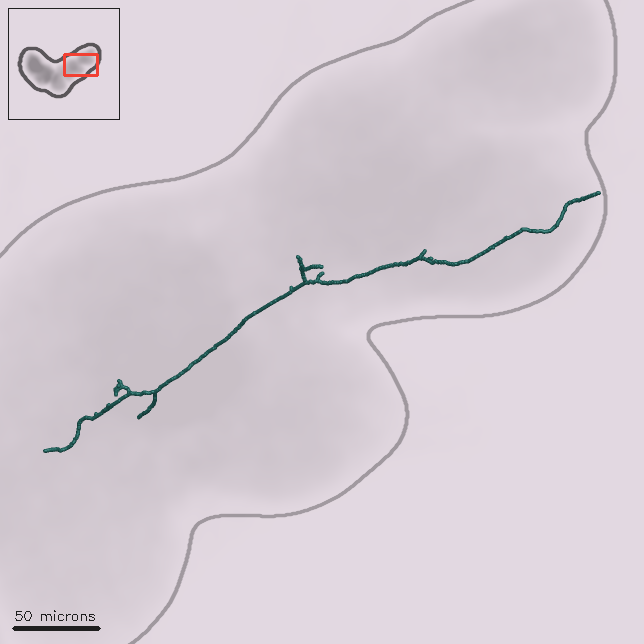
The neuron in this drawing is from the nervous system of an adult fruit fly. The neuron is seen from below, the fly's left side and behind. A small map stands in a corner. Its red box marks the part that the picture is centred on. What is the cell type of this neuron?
SNpp55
